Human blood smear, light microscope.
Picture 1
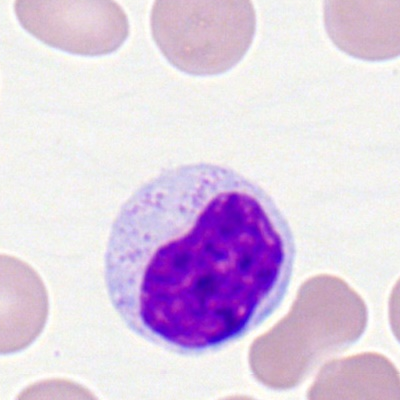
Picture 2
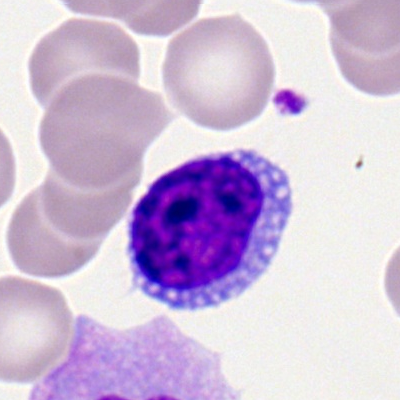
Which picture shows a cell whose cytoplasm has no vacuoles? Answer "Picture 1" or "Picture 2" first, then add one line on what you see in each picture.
Picture 1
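In picture 1: No vacuoles are seen in the cytoplasm.
In picture 2: The cytoplasm holds many small clear vacuoles.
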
